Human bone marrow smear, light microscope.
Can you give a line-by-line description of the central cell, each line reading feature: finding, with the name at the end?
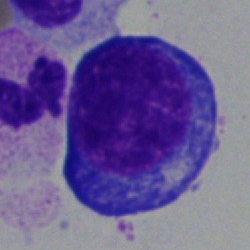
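Nucleus: toward the top, widest cytoplasm band below
Chromatin: finely granular, not coarsely clumped
Cytoplasm: deep blue
Paler zone: in the cytoplasm beside the nucleus, lower right
Identity: proerythroblast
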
